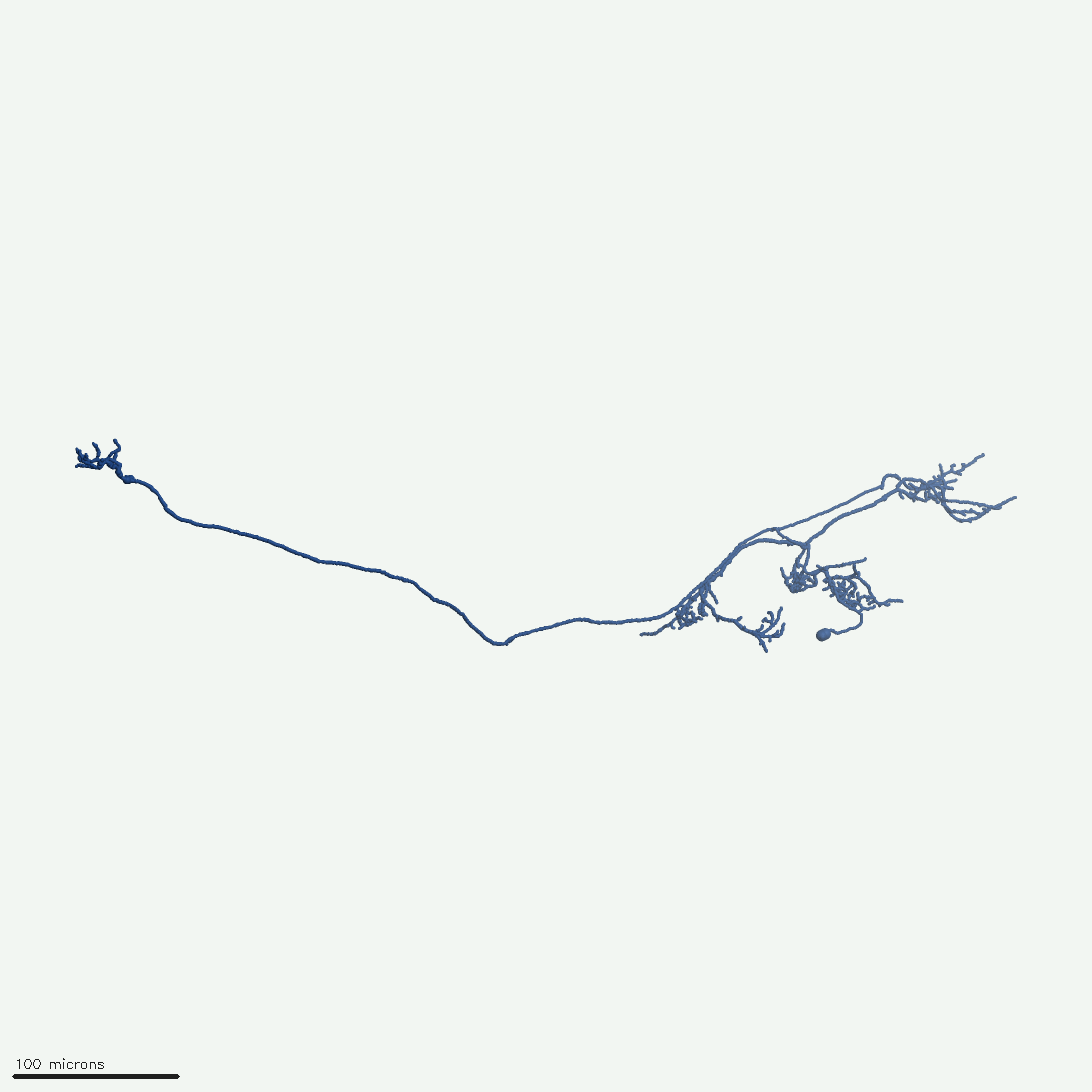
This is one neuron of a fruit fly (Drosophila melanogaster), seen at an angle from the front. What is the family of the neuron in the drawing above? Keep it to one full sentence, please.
This neuron belongs to the family hemilineage 10B.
